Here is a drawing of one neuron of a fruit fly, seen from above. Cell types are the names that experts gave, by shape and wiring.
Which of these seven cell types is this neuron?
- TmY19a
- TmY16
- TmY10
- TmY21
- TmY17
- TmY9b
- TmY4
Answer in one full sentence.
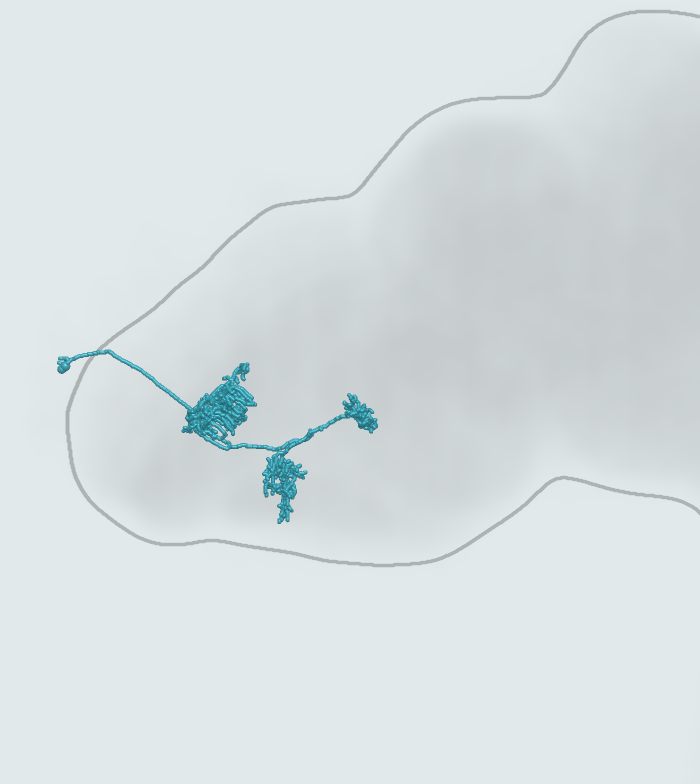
The cell type of the neuron here is TmY16.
